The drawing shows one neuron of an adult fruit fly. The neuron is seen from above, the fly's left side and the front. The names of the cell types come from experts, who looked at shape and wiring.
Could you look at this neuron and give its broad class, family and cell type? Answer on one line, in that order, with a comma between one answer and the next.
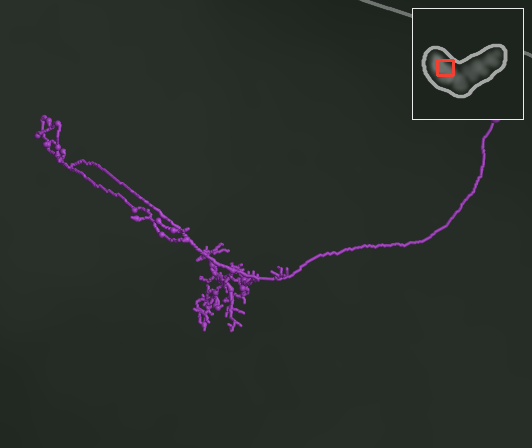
central-brain intrinsic neuron, class CX, FC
